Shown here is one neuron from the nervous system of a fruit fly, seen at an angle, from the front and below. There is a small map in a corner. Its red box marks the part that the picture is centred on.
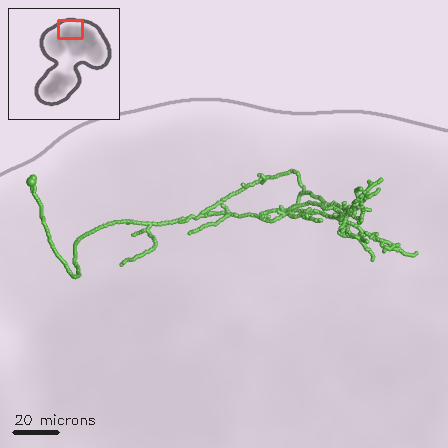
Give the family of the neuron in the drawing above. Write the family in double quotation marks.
"hemilineage SIPa1_ventral"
